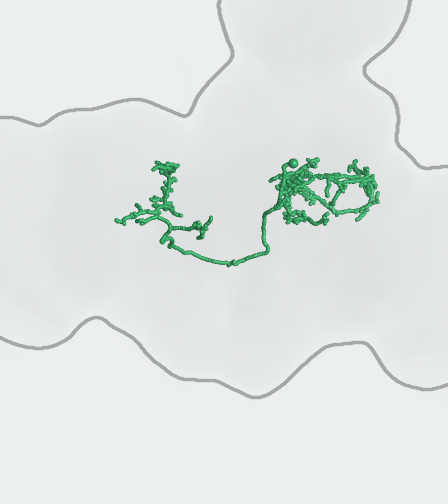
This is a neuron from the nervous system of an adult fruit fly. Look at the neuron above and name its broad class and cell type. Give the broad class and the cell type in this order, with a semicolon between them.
central-brain intrinsic neuron; CL340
